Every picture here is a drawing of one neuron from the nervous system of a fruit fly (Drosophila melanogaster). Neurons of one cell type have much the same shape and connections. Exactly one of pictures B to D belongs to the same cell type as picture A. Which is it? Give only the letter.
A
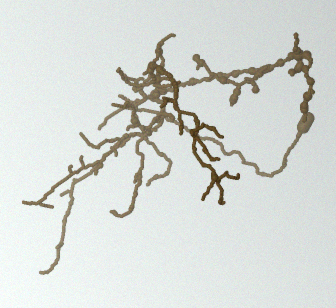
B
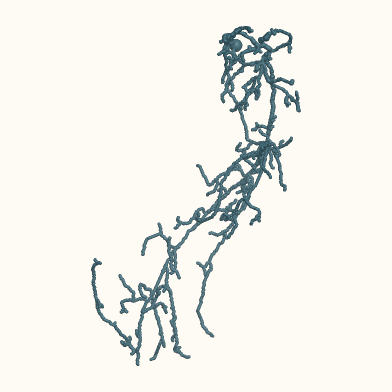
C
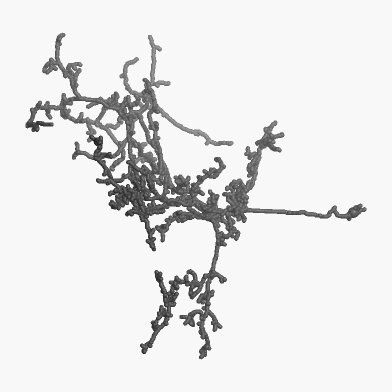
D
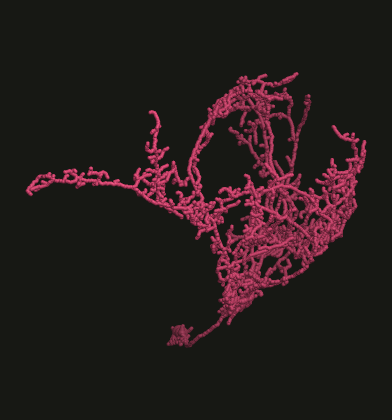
B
